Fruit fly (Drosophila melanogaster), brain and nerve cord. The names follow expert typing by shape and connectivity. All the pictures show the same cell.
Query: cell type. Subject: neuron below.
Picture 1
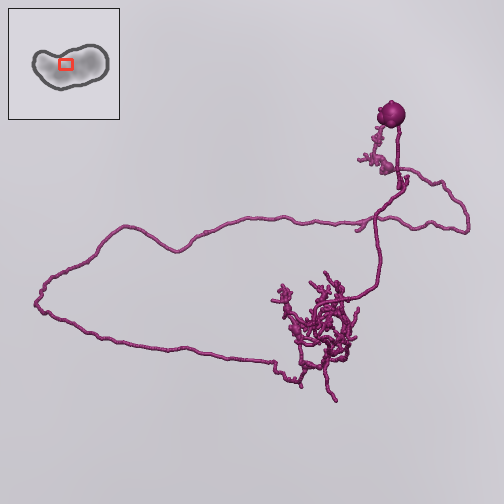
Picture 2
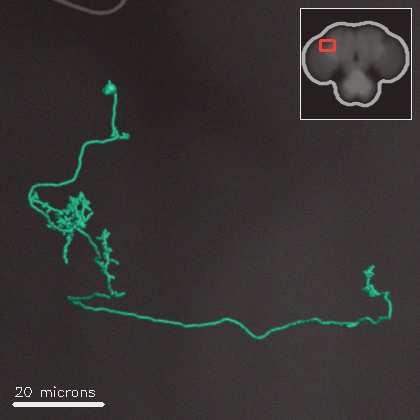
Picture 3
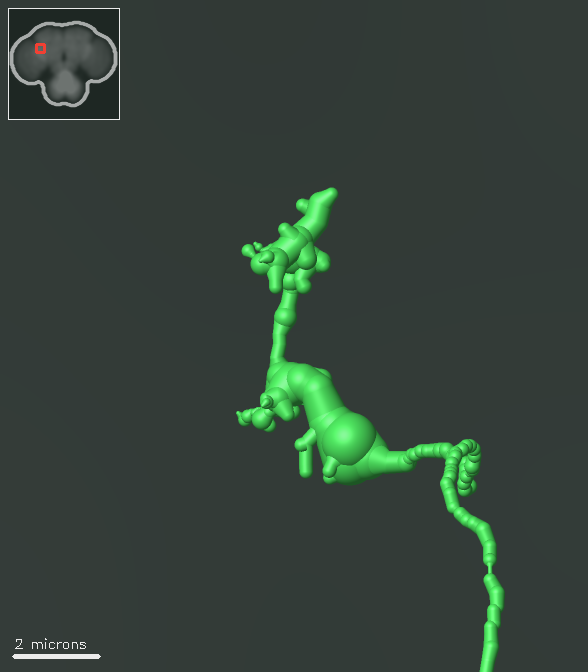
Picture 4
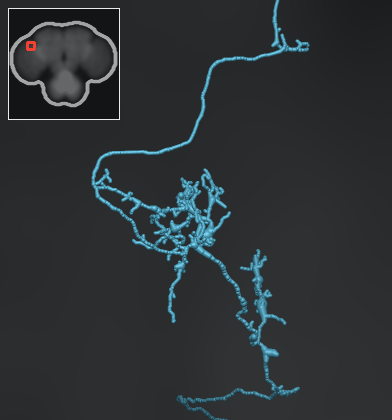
Tm20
